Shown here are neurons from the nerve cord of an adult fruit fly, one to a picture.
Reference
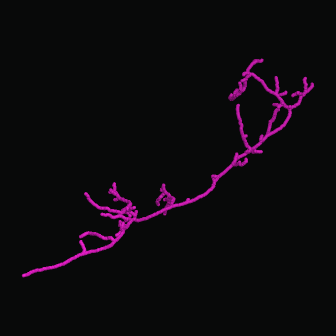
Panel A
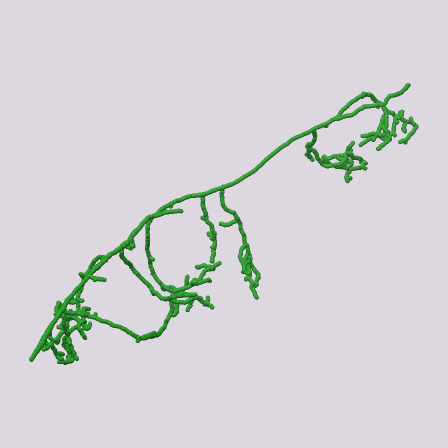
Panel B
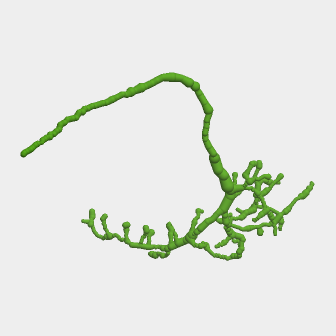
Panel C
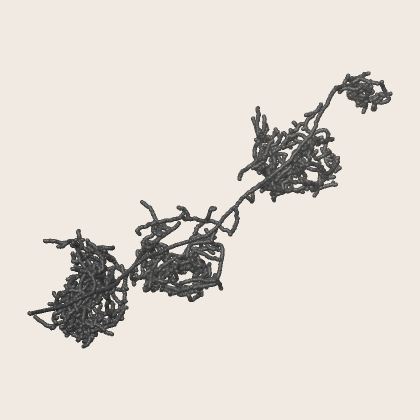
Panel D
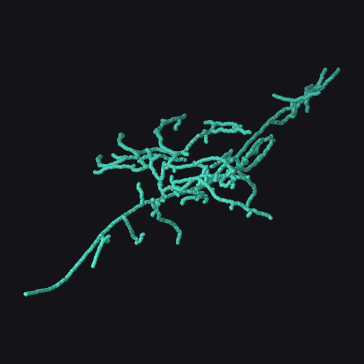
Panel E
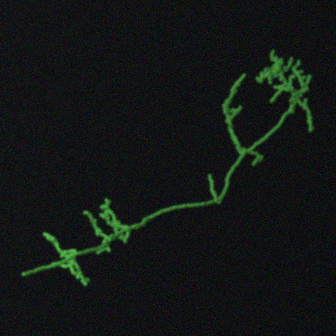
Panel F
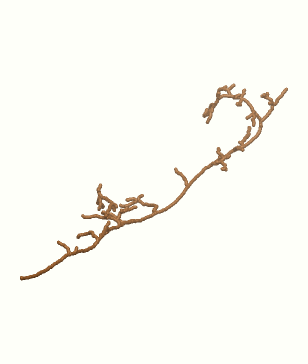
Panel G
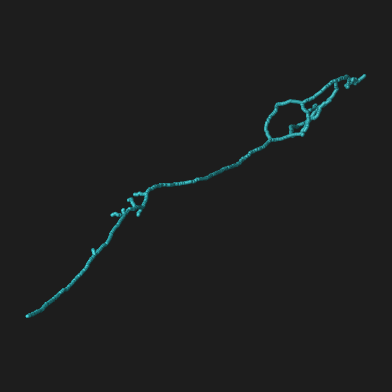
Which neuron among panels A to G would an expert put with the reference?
Panel F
